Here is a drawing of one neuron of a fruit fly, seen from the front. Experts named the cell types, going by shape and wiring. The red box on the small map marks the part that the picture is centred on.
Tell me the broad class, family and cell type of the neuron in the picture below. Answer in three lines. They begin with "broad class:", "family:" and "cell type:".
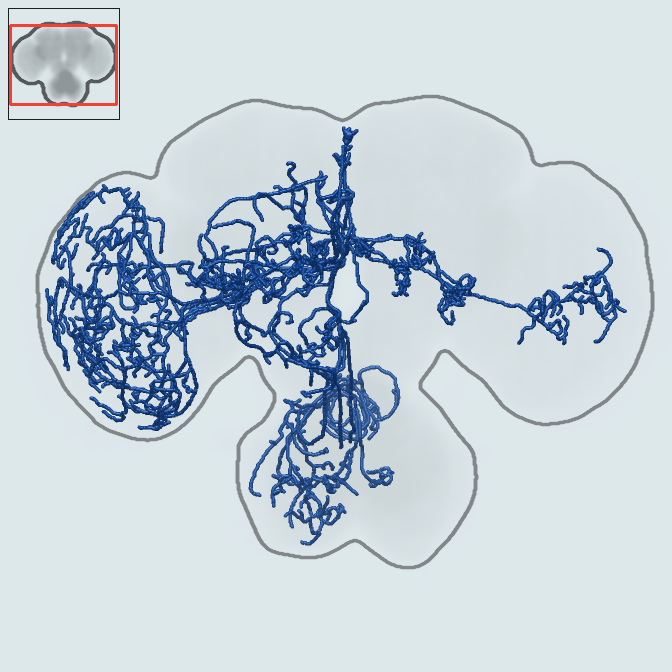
broad class: descending neuron
family: DNc
cell type: DNc01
